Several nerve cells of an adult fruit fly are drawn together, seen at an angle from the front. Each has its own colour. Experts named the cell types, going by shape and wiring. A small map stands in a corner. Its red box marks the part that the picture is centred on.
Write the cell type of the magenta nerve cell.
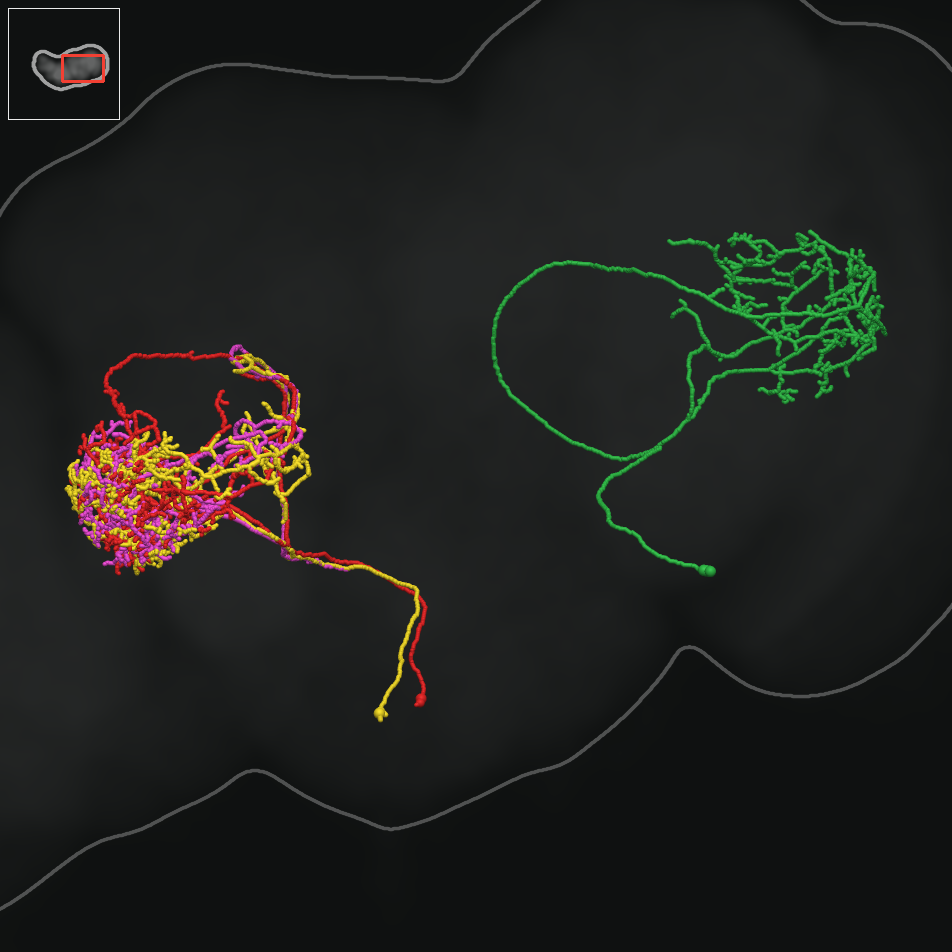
AVLP454_b5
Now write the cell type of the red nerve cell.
AVLP454_b6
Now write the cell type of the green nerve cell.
AVLP454_a1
